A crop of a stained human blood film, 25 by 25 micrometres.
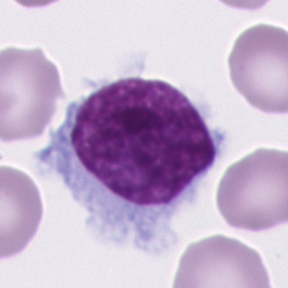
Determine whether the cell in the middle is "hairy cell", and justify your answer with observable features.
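The cell has a single rounded oval nucleus without lobes, about 13 by 11 micrometres. Its cytoplasm is pale greyish blue, with no distinct granules and no clear vacuoles. Many fine hair-like projections make the cell edge ragged. The surrounding red cells lie near the cell without touching it. The cytoplasm agrees with hairy cell in both its colour and its lack of granules.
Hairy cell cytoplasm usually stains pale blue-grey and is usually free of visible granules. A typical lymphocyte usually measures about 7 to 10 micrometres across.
The nucleus here, at about 13 by 11 micrometres, is already larger than that, which weighs against typical lymphocyte. Hairy cell is the name that fits.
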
